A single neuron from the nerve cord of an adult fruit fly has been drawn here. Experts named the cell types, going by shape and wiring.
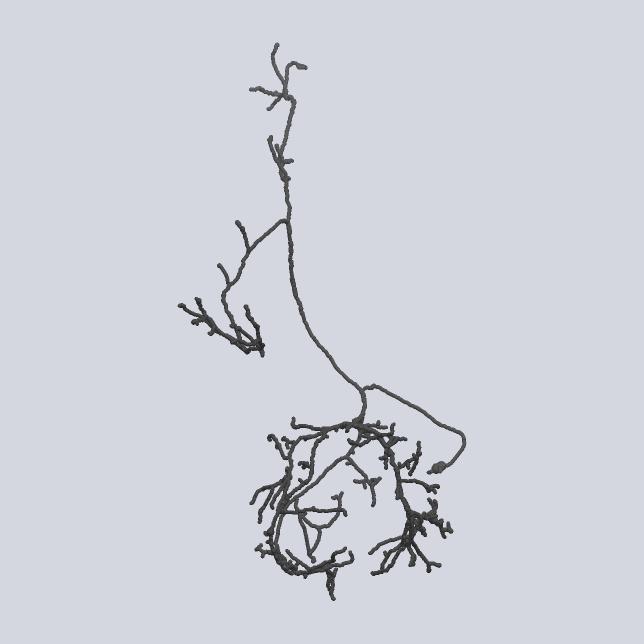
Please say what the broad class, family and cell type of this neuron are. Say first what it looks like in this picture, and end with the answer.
Dozens of branch ends can be seen. As drawn here it is taller than it is wide. It is a nerve-cord intrinsic neuron. Its family is hemilineage 08B. Its cell type is IN08B040.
